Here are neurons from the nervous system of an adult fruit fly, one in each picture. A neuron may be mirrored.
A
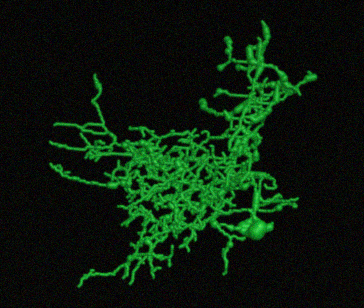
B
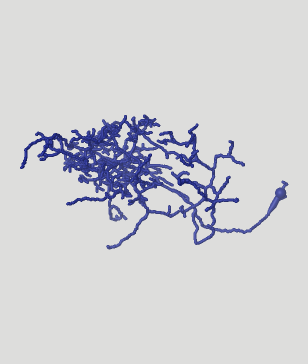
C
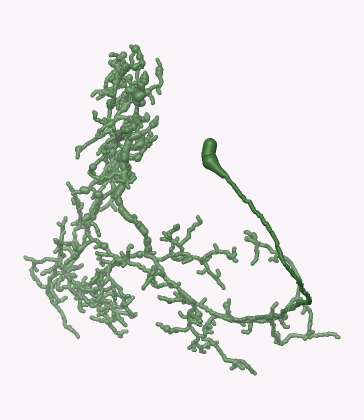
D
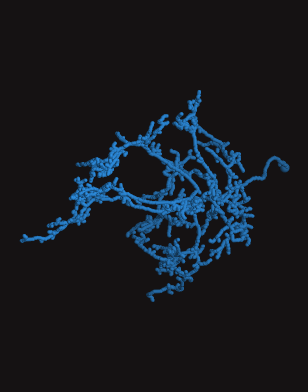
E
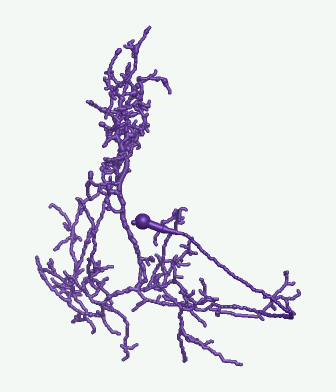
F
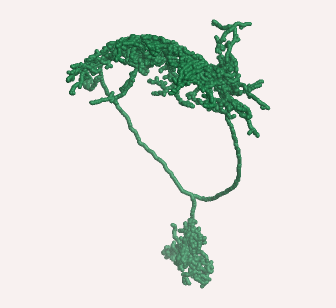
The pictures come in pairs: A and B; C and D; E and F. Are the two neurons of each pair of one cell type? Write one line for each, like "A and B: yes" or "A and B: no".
A and B: yes
C and D: no
E and F: no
